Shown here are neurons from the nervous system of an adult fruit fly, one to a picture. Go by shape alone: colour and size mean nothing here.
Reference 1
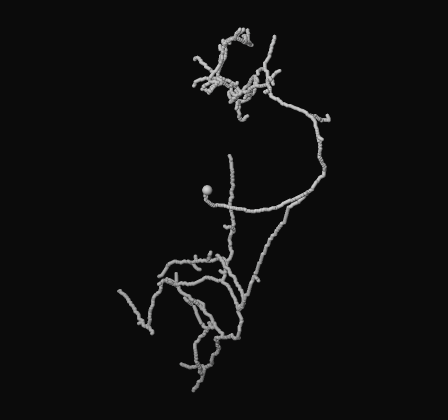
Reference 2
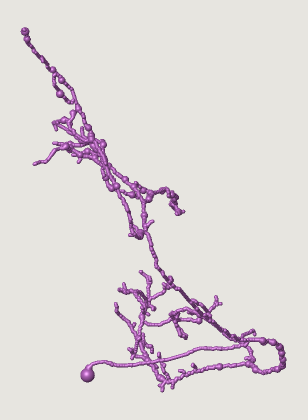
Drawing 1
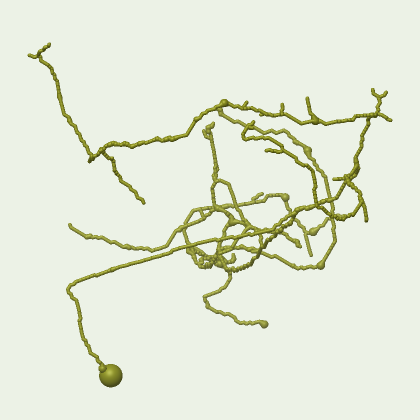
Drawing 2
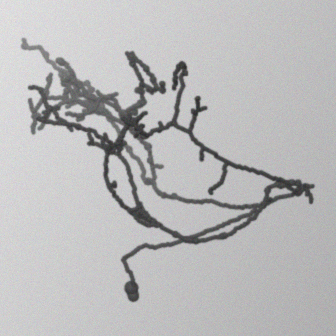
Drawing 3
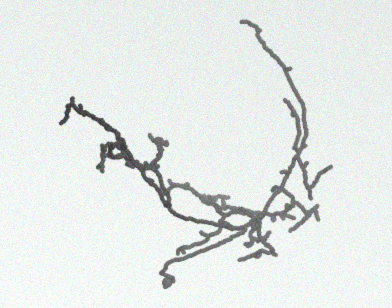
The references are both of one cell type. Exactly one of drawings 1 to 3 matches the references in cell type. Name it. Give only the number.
2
